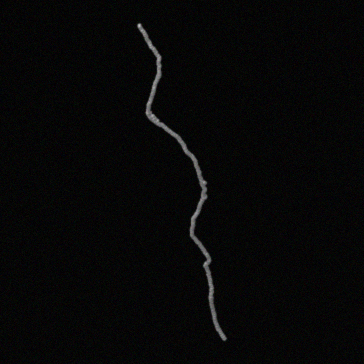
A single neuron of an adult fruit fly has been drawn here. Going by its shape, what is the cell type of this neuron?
Lai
